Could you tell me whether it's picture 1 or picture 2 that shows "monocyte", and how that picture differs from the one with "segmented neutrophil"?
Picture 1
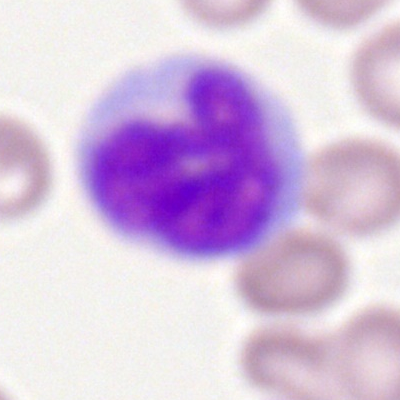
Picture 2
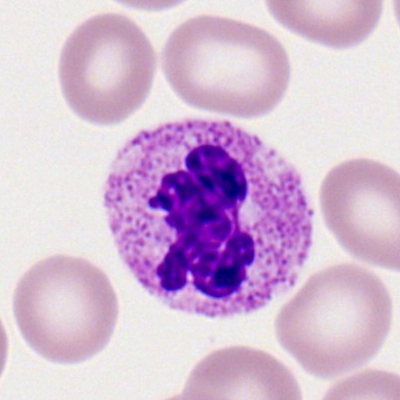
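Picture 1: monocyte. Picture 2: segmented neutrophil. Nucleus in picture 1: folded, with a deep notch entering from the top, filling most of the cell and staining deep purple. Nucleus in picture 2: split into several lobes crowded together at the centre of the cell, with dark purple, coarsely clumped chromatin. Cytoplasm: pale blue in picture 1; plentiful and pale pink-lilac in picture 2, where the granules leave the outline of the nucleus visible.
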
